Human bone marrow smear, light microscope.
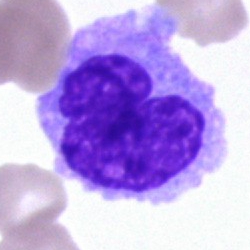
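Monocyte, seen here as the central cell: its outline is irregular, and the edge looks finely scalloped. A deep notch cuts into the top edge of the nucleus, which gives it a folded shape, I'd say. The cytoplasm is pale lilac-blue, and I can't see any coarse dark granules in it.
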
